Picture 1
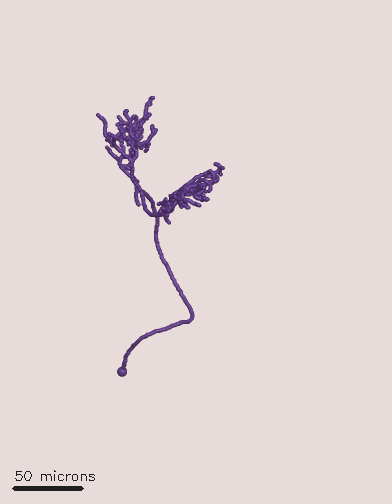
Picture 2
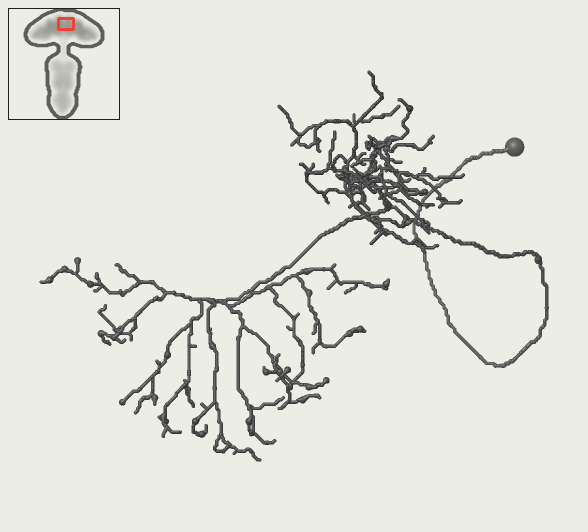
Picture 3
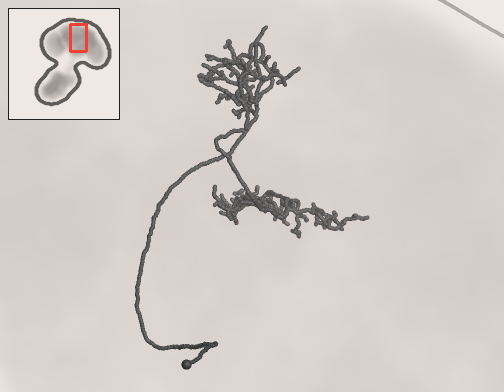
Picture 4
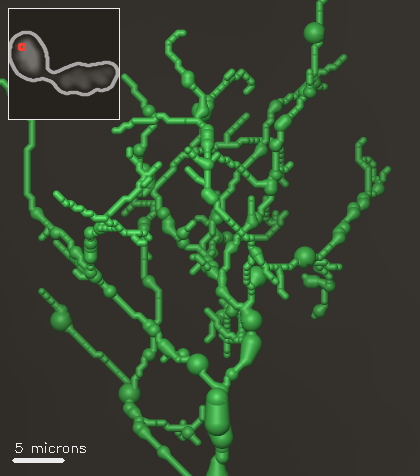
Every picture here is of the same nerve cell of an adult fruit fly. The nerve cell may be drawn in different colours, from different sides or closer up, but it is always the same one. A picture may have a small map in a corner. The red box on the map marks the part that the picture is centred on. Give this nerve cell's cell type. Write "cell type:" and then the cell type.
cell type: FB2C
